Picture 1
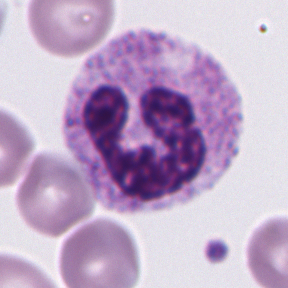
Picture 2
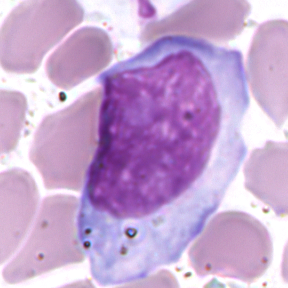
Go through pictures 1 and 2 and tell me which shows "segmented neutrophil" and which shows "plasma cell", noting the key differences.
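Looking at the two, the segmented neutrophil is the one in picture 1 and the plasma cell is the one in picture 2. I notice the outlines first: the neutrophil is roughly round, while the plasma cell's edge is irregular and angular. Then the cytoplasm: picture 1 has plenty of it, pale pinkish-lilac and filled with fine lilac-violet granules, whereas in picture 2 I can see no granules at all. The neutrophil's nucleus has dark purple, coarsely clumped chromatin, and I find no nucleoli in it.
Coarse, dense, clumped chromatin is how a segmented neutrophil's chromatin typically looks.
Around the plasma cell, red cells crowd in on several sides, and small dark refractile specks lie over its lower left and over the background.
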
